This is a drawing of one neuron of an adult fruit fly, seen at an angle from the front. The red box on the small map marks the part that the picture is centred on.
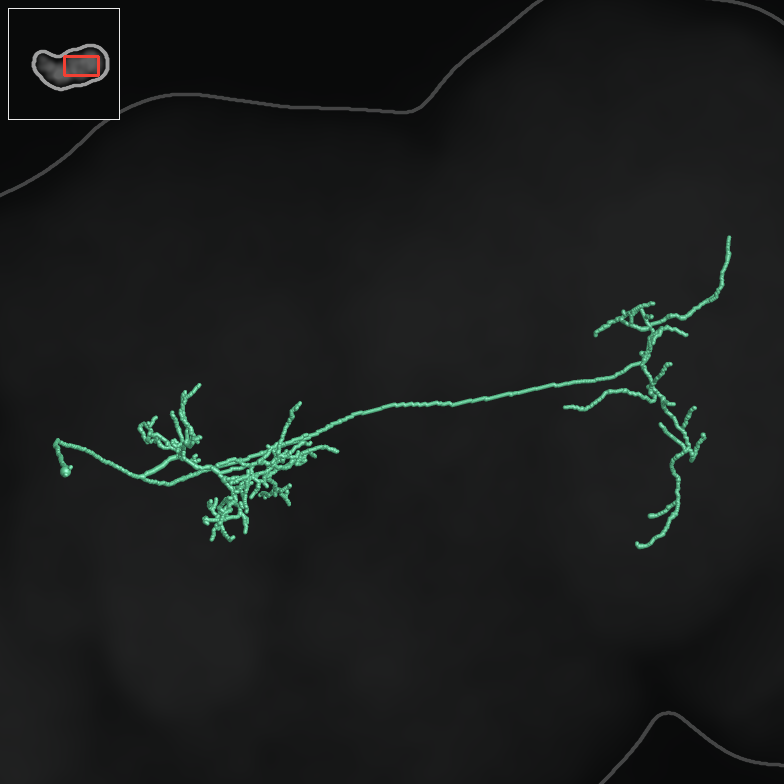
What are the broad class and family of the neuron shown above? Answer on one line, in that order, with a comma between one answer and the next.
central-brain intrinsic neuron, hemilineage VLPl2_posterior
